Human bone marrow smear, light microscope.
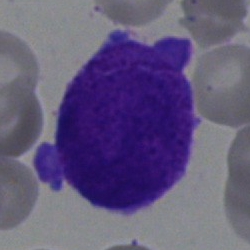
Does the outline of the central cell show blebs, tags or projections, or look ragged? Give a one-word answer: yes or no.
Yes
